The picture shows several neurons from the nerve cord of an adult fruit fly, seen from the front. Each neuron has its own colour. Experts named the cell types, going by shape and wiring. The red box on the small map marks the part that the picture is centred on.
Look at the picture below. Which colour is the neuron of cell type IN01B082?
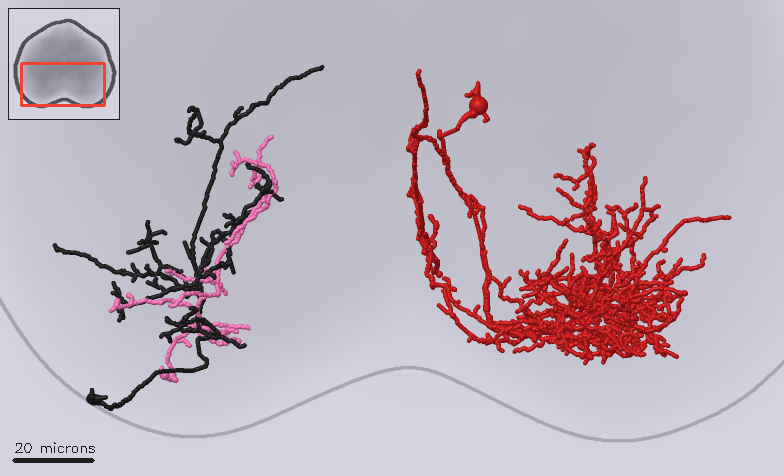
black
